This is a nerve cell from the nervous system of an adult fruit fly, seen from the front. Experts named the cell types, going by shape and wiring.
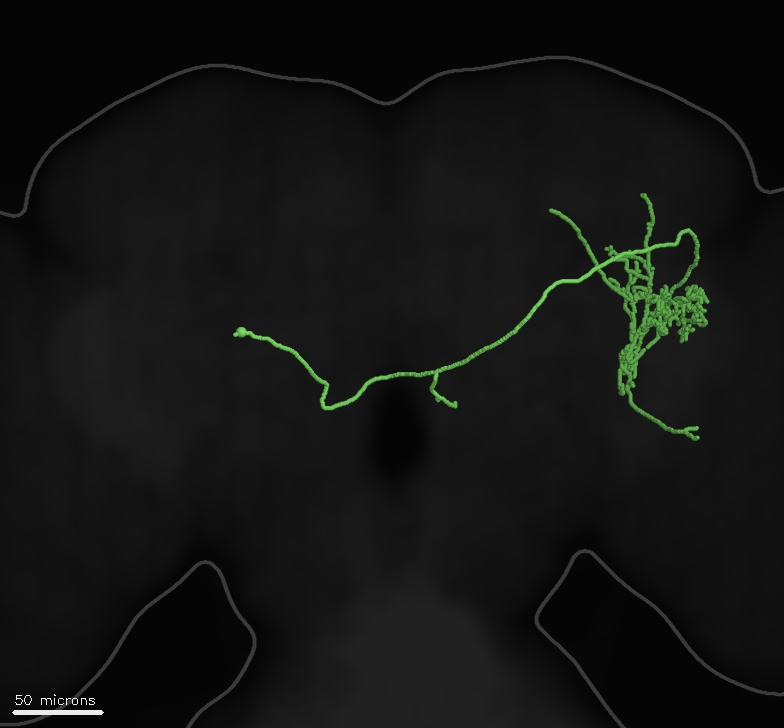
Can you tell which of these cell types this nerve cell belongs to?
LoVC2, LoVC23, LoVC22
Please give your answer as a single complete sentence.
The type of this nerve cell is the cell type LoVC23.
